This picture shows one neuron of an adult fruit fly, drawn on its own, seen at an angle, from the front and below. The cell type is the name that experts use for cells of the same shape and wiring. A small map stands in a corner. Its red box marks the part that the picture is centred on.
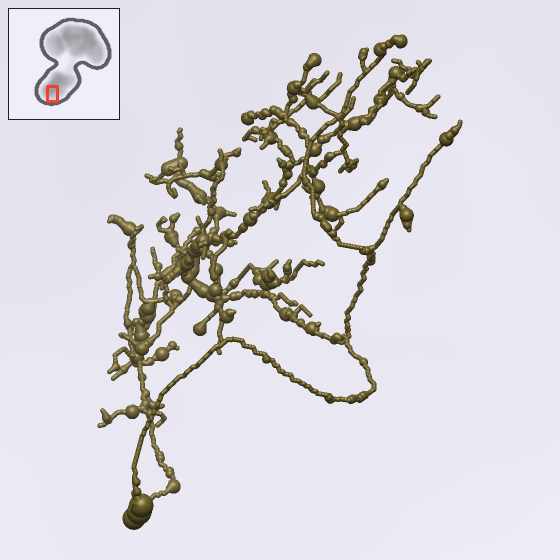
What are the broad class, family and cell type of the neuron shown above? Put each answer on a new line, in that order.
nerve-cord intrinsic neuron
hemilineage 14A
IN14A057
